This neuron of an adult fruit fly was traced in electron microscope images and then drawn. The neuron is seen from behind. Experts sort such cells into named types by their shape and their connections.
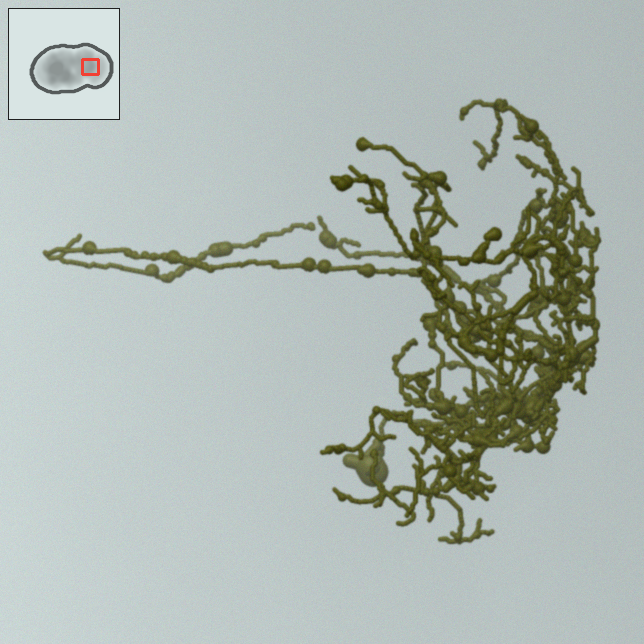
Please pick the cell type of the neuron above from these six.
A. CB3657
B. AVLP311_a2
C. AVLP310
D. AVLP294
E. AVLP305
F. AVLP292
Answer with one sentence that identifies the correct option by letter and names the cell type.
The kind of cell the neuron is, AVLP310, is given in option C.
